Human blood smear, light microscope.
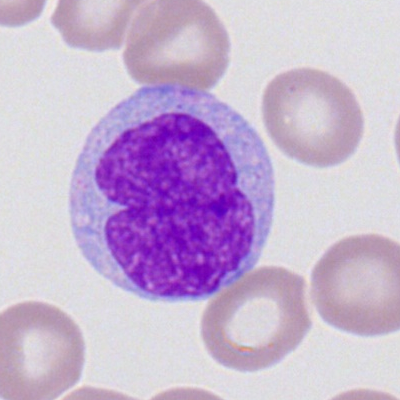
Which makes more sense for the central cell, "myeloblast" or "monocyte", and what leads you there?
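It's a monocyte. Look closely at the nucleus: no nucleoli can be made out in it.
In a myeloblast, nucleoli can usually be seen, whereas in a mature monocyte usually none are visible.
Beyond that, the outline is round and smooth, the surface has no projections, and the cytoplasm is a pale greyish-blue.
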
